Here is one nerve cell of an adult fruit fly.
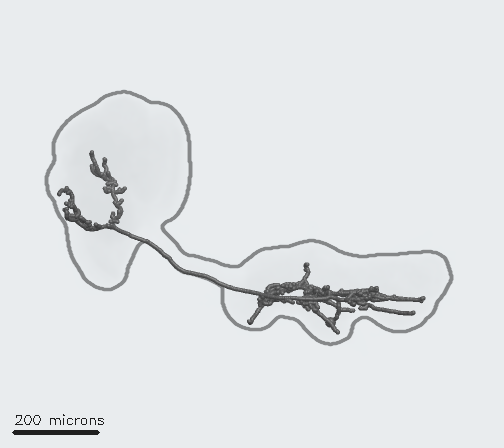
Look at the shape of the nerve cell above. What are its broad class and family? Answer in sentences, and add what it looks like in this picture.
Its broad class is ascending neuron. Its family is hemilineage 12B. From left to right in the picture it spans about 900 microns. As drawn here it is wider than it is tall.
